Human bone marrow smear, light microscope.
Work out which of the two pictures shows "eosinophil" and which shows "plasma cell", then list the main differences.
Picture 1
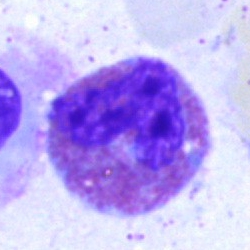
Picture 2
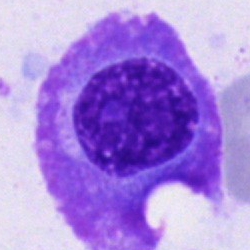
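Picture 1 shows an eosinophil, and picture 2 shows a plasma cell. The eosinophil has a roughly round outline, while the plasma cell's outline is irregular, with a ragged, fuzzy margin and a rounded notch cut into its lower right edge.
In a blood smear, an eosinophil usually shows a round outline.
The eosinophil's nucleus is indented from below, which bends it into a horseshoe-like shape, and no nucleoli are visible in it. Both cells have coarse, dark purple chromatin; in the plasma cell, paler spaces separate its clumps.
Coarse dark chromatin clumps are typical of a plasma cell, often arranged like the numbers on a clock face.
The plasma cell has a broad band of deep purple-violet cytoplasm all round the nucleus, and a pale zone lies close around the nucleus, separating it from the darker outer cytoplasm.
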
